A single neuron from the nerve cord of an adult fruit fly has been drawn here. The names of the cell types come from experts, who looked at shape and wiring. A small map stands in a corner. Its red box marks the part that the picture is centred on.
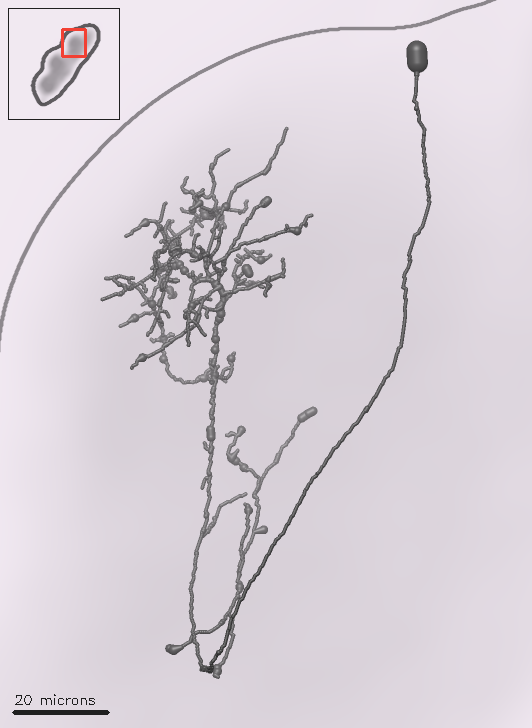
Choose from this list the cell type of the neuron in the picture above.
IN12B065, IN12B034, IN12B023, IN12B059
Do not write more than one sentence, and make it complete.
Typed by cell type, the neuron is IN12B065.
